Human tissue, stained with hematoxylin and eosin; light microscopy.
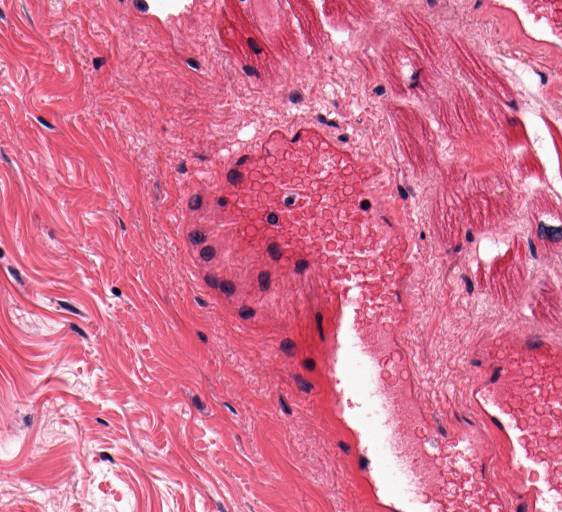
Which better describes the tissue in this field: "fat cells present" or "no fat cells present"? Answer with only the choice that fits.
No fat cells present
